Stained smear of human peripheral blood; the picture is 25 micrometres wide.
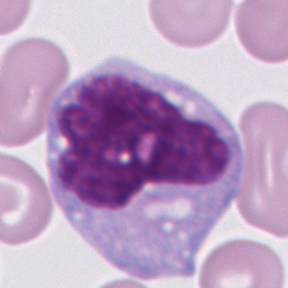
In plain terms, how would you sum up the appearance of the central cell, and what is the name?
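Hmm, the outline is irregular, and at the lower right it draws out into a blunt point. As for the nucleus, it is irregular and folded, with a notch in its lower border, and it sits in the upper part of the cell. I can see no coarse coloured granules in the cytoplasm. So this is a monocyte.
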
